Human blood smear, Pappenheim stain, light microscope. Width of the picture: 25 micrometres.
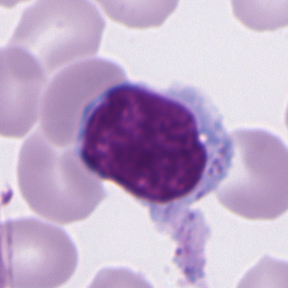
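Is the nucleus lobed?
No; it is a single oval mass, about 11 micrometres across, filling about 70% of the cell's area.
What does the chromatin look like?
Dense and dark purple, with small paler patches scattered through it.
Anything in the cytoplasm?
A few small purple granules, mostly toward the lower right, where a tail of cytoplasm trails downward.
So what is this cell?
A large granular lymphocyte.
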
